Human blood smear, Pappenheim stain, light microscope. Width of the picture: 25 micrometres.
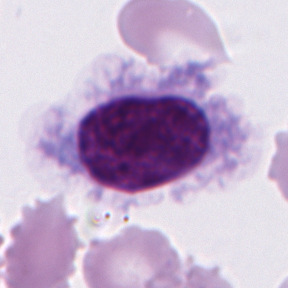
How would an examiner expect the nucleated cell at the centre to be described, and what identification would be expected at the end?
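The central nucleated cell has a ragged border bearing many fine hair-like projections all the way round. Its nucleus lies near the middle, with cytoplasm on every side forming a wide rim. No nucleoli are seen in the nucleus. The cell is a hairy cell.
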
